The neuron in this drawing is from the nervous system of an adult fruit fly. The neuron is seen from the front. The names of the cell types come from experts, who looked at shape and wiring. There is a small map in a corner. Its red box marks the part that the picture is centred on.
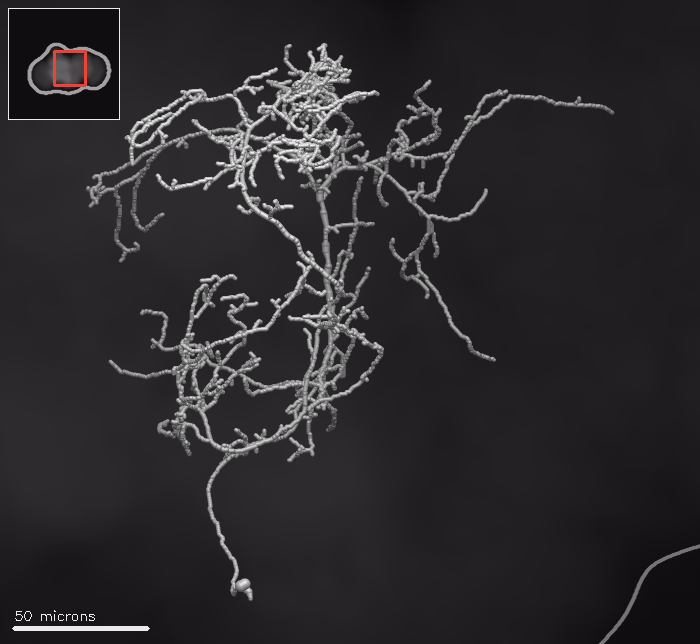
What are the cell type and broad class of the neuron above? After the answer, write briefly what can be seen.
It is of cell type SMP164. This is a central-brain intrinsic neuron. From top to bottom in the picture it spans about 200 microns. More than a hundred branch ends can be seen.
